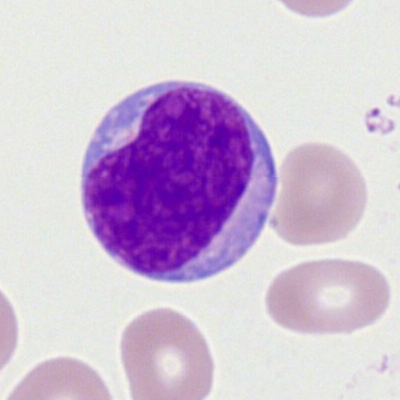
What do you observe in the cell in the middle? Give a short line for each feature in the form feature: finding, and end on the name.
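Outline: round and smooth
Nuclear contour: shallow notch on the upper left side
Nuclear extent: fills most of the cell
Cytoplasmic granules: none seen
Name: myeloblast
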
